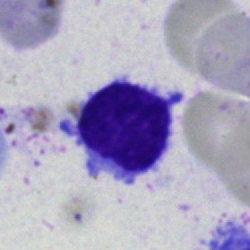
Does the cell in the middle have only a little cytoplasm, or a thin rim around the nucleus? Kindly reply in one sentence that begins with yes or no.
Yes, most of the cell is filled by the nucleus.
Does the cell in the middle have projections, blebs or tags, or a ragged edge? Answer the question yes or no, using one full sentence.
Yes, in outline this cell is rough rather than smooth and even.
